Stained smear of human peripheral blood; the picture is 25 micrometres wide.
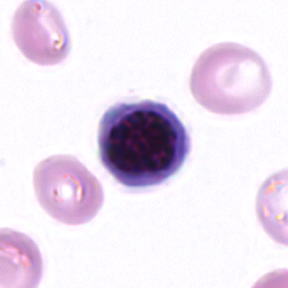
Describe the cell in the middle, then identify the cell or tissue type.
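Chromatin comes first: dense, dark purple and coarsely clumped, with no nucleoli visible in the nucleus. Second, the cytoplasm forms only a thin blue rim around the nucleus, and no granules are seen in it. Last comes the name: normoblast.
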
